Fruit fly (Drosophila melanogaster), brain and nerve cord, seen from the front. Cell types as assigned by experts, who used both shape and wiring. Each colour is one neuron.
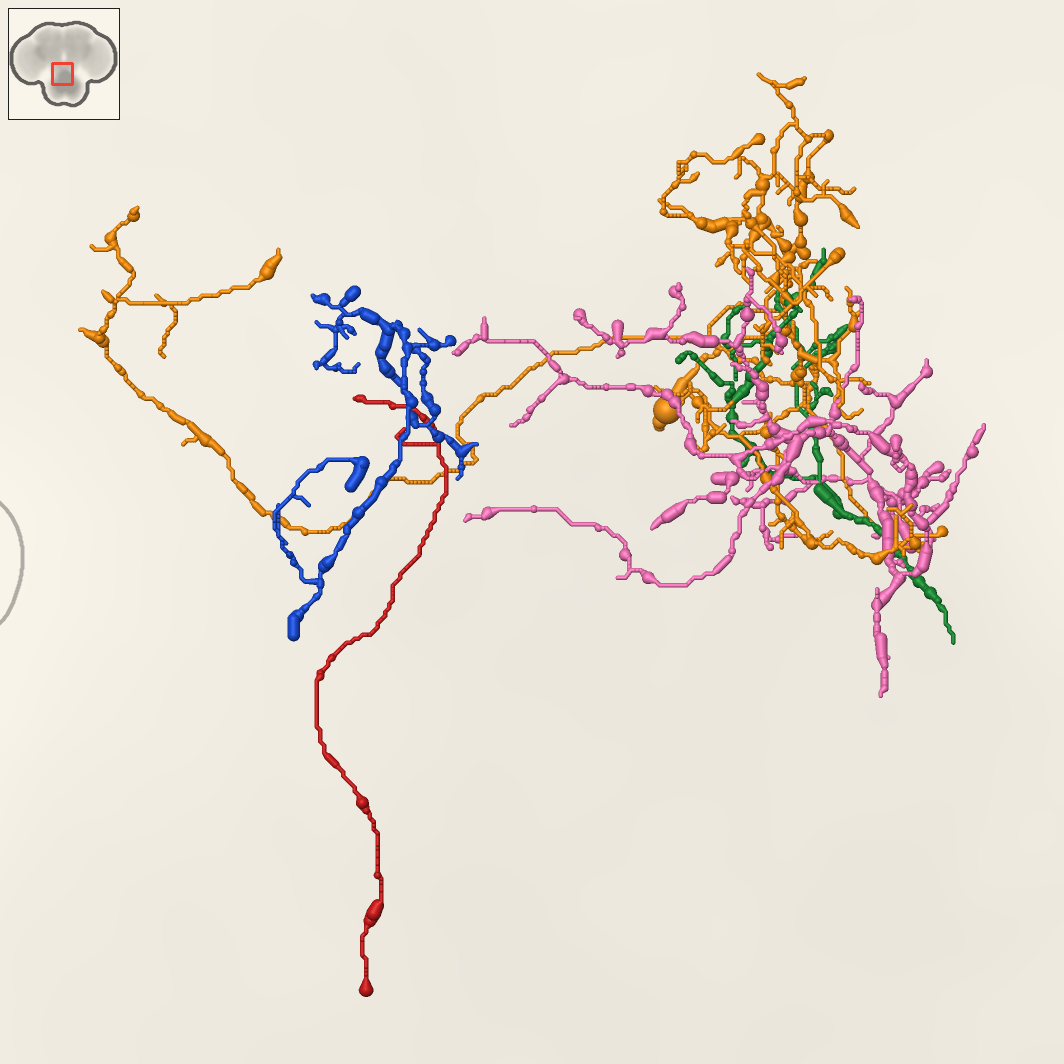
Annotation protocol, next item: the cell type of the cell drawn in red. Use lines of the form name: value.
cell type: BM_InOm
